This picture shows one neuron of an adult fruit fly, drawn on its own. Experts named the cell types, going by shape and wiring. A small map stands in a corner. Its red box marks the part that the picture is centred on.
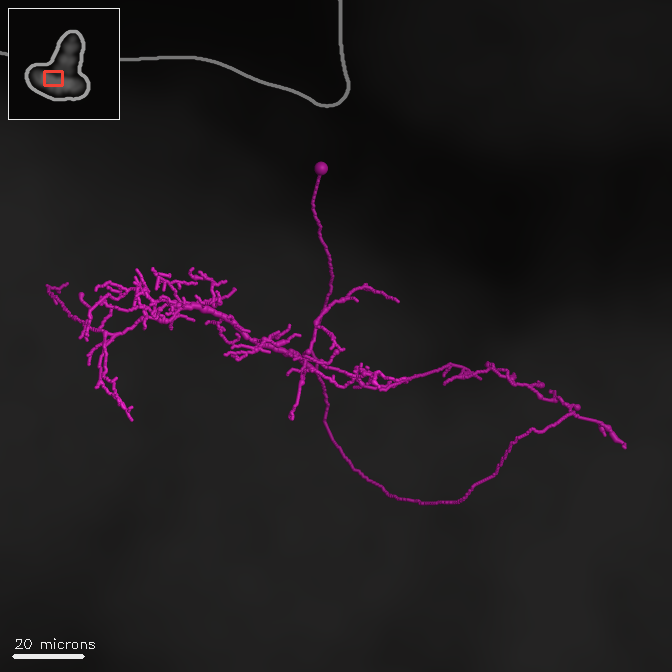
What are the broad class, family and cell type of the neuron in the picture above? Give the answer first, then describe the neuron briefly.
It is a central-brain intrinsic neuron. Its family is hemilineage DM6_central1. The cell type is PS252. The cell body is at the top of the picture. By the scale bar it is about 170 microns wide in this view. Dozens of branch ends can be seen.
